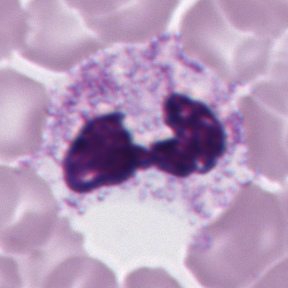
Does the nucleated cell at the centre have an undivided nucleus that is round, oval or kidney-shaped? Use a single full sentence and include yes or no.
No, in this cell the nucleus is split into separate segments.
